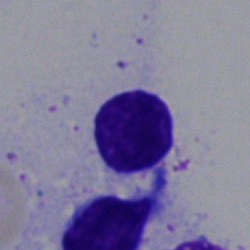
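Lymphocyte, the central cell in a stained human bone marrow smear. The cell has a round, smooth outline. Its chromatin is dense and stains dark purple throughout. Almost no cytoplasm is visible around the nucleus, and no granules are seen over the cell.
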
